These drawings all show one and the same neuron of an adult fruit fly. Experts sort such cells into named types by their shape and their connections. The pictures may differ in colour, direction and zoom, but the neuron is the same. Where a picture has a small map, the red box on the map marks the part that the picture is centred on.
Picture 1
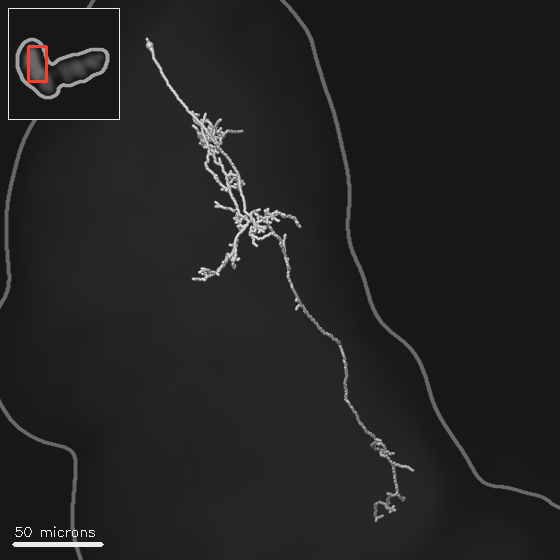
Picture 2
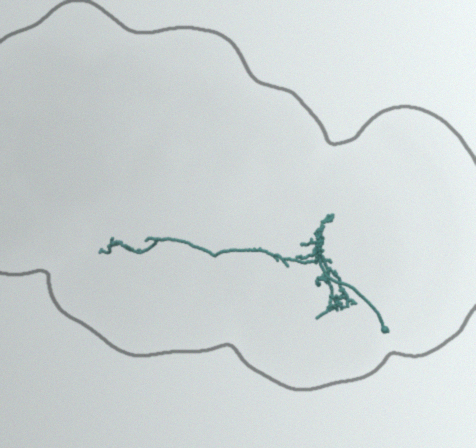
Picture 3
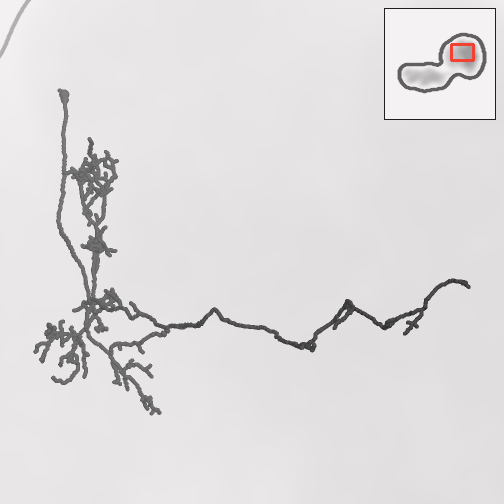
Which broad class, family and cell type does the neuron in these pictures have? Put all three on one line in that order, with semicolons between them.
central-brain intrinsic neuron; hemilineage LHl4_posterior; CB2494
